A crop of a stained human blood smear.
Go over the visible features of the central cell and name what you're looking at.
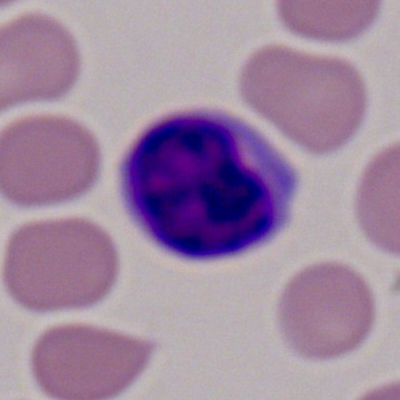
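Start with the outline: roughly round and smooth. As for the nucleus, it fills most of the cell and carries a shallow notch on its upper right side. Its chromatin is coarse, with dark clumps separated by paler purple areas. Last, the cytoplasm: a scant pale blue rim, widest on the right. The cell is a lymphocyte.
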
